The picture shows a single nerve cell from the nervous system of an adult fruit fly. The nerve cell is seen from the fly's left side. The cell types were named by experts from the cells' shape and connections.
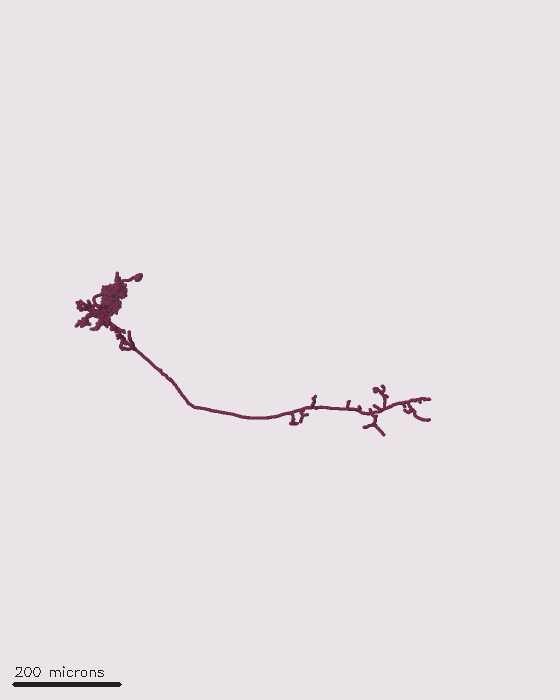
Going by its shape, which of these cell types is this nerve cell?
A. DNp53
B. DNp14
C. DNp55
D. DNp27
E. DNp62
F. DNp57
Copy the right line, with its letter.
F. DNp57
